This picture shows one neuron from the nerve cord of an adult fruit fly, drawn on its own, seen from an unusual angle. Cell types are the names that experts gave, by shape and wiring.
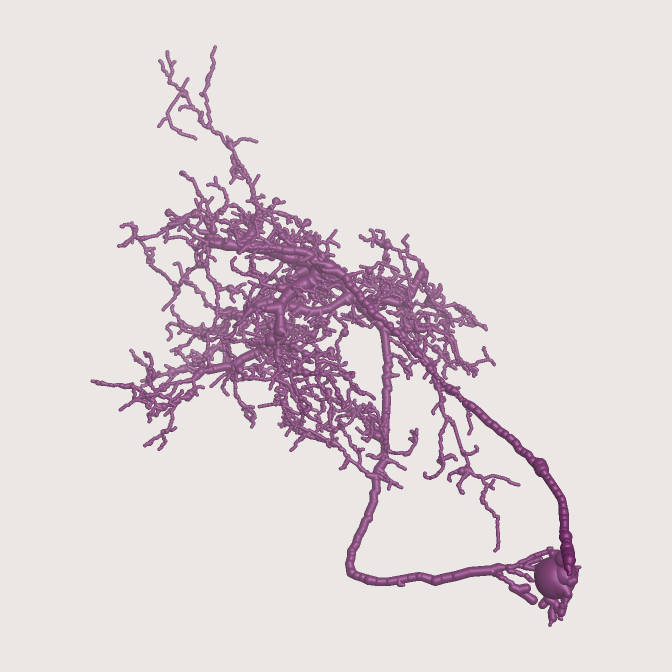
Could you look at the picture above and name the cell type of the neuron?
MNad34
